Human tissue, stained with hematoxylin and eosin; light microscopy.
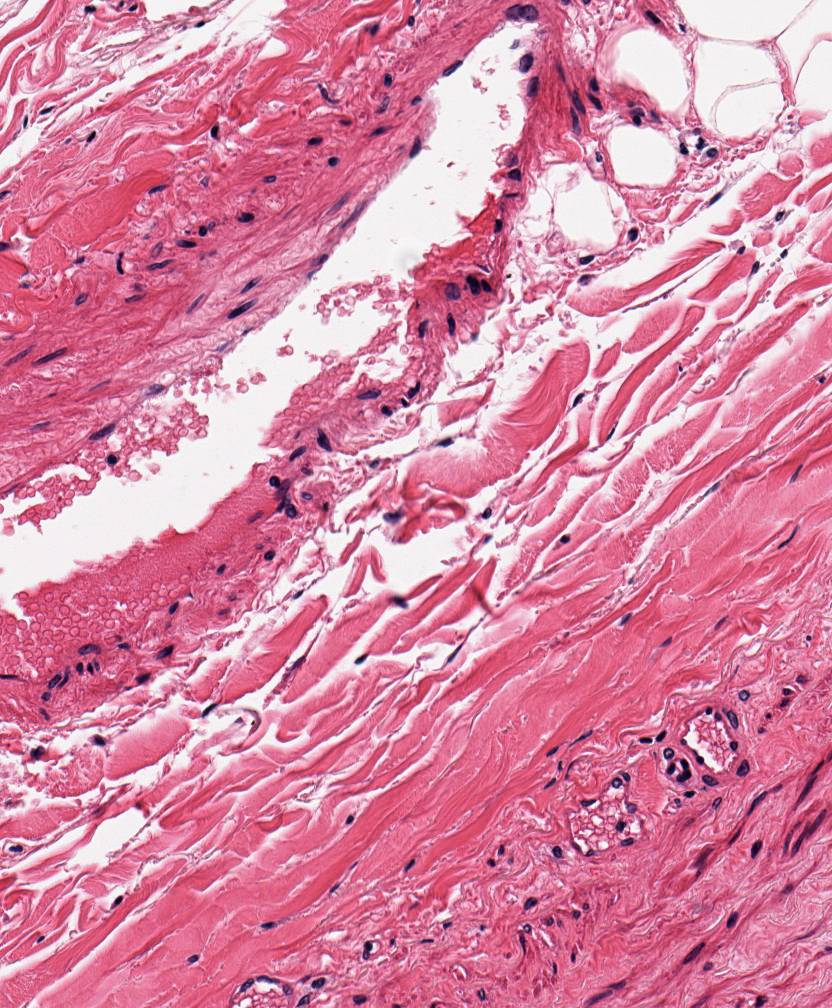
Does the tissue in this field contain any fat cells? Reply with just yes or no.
Yes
